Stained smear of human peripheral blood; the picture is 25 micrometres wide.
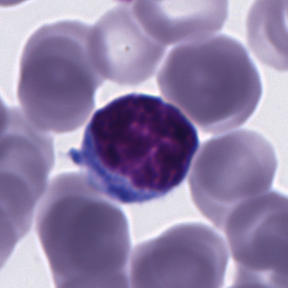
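Typical lymphocyte measuring about 11 by 10 micrometres, with a roughly round nucleus of about 9 by 8 micrometres that is neither indented nor lobed. The cytoplasm is a narrow blue rim, seen mainly as a crescent along the lower left of the nucleus. Along the upper right edge the nucleus reaches almost to the cell border, with hardly any cytoplasm visible. A small blue knob of cytoplasm sticks out from the left edge of the cell.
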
